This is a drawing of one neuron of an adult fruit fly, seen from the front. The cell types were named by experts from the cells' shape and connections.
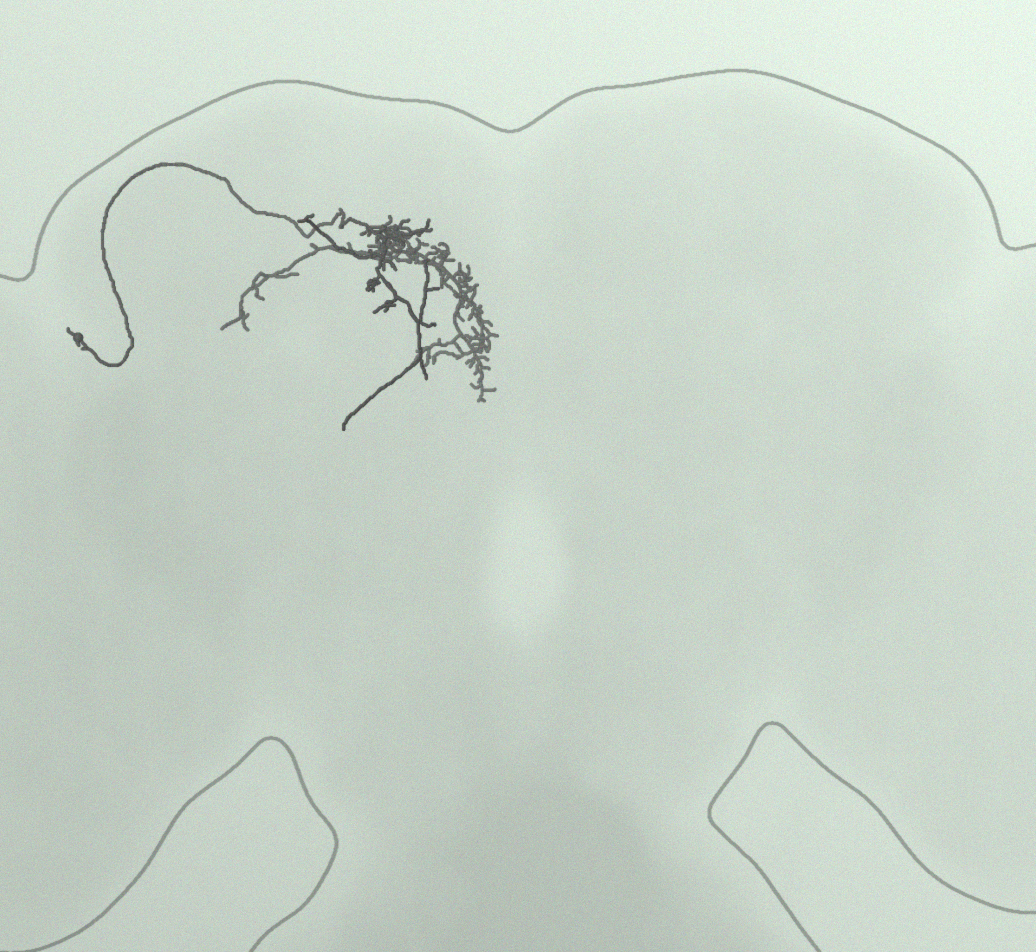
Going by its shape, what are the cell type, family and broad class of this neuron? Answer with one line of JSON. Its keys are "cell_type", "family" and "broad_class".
{"cell_type": "ATL001", "family": "hemilineage SIPa1_dorsal", "broad_class": "central-brain intrinsic neuron"}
